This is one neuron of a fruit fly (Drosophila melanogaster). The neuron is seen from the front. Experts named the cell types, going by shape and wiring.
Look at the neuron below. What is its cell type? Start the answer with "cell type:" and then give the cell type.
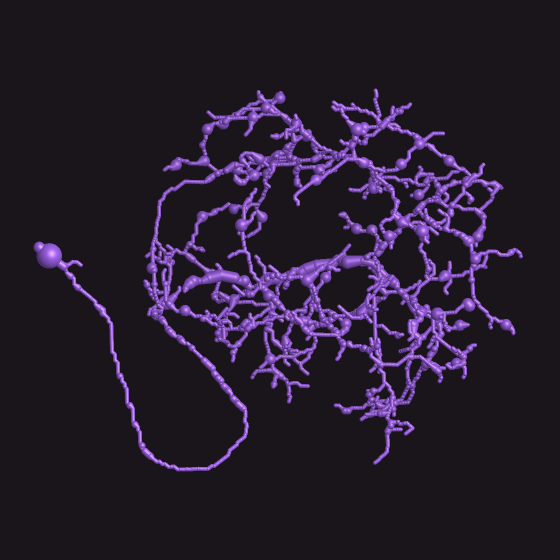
cell type: LHAV4g13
